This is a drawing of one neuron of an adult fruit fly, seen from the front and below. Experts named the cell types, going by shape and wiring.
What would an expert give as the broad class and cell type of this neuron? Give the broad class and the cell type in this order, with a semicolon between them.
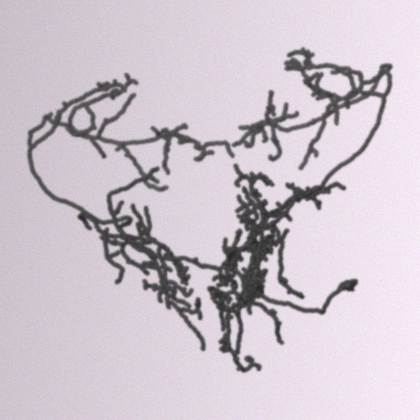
central-brain intrinsic neuron; FLA016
